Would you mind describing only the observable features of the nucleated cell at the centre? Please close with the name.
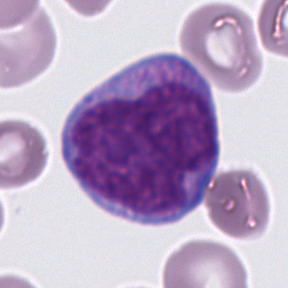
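The nucleus is large and occupies most of the cell. Its chromatin is mottled, with lighter and darker purple patches. The cytoplasm contains neither coarse granules nor vacuoles. The cell is an atypical promyelocyte.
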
